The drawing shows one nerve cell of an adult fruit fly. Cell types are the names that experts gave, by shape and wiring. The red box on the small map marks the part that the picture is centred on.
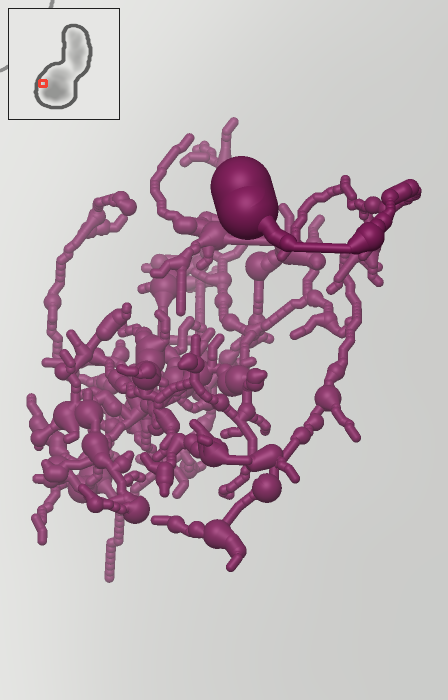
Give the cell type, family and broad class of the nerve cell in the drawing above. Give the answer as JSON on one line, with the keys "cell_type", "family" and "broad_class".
{"cell_type": "SLP300", "family": "hemilineage SLPpm1", "broad_class": "central-brain intrinsic neuron"}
